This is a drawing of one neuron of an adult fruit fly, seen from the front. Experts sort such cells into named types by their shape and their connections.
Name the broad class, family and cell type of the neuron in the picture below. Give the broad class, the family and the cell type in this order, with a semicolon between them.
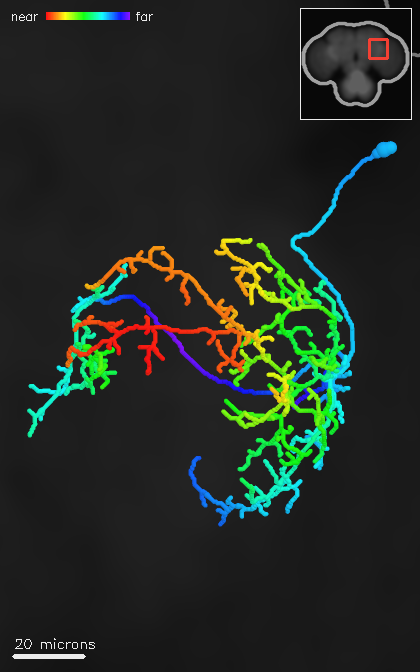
central-brain intrinsic neuron; hemilineage VLPl4_anterior; AVLP394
